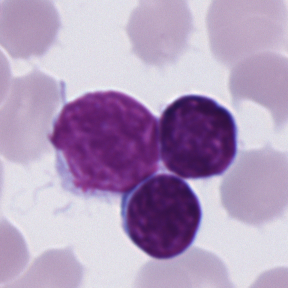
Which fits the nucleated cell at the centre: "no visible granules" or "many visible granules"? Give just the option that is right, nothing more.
No visible granules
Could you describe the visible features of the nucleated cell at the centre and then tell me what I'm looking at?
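Look first at the chromatin: it is fine and loosely strand-like, not clumped. The nucleus stains a lighter reddish-purple than the nuclei of the two cells beside it. Only a scant rim of pale bluish cytoplasm shows, mostly at the lower left, where fine pale threads trail from the edge of the cell. This is a myeloblast.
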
